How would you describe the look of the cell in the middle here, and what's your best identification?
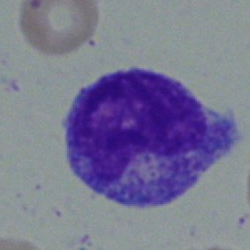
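Deep purple chromatin holds a few small paler pinkish patches in the nucleus's upper half. A paler speckled zone lies just below the nucleus, lower centre. Fine purple granules are scattered through the bottom cytoplasm; a ragged pale blue cytoplasmic bulge protrudes on the right. This is a myelocyte.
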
